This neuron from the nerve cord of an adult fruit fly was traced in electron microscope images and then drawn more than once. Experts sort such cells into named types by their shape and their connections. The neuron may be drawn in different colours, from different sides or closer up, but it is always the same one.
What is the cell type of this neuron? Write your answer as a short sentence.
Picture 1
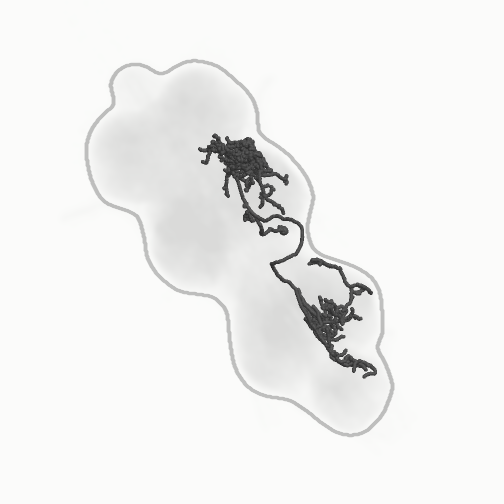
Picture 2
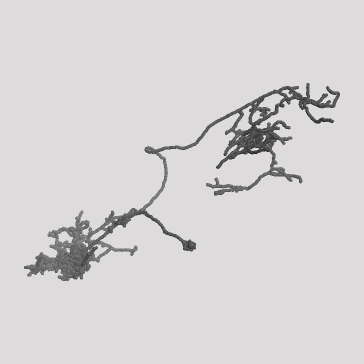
The cell type is IN12A005.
